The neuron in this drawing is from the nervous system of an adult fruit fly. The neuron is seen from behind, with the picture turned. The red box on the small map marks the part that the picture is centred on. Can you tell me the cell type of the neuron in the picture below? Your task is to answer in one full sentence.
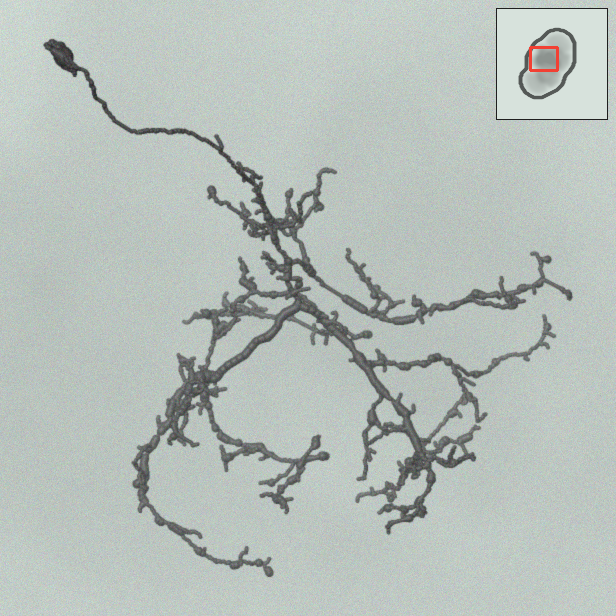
It is IN06B036 that names the cell type of this neuron.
